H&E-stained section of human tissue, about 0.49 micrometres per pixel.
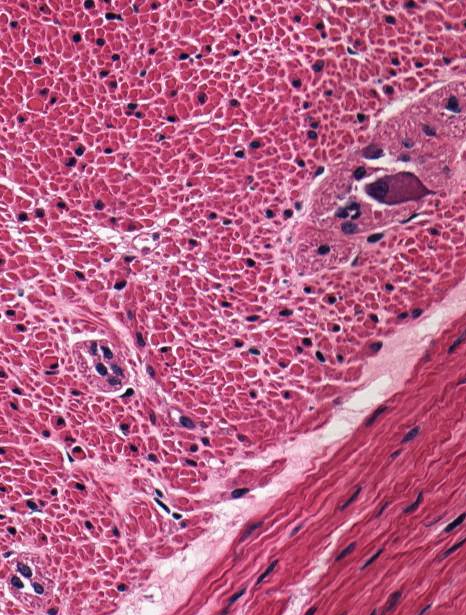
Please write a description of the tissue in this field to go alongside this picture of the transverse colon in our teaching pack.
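Lower right corner: smooth muscle cut lengthwise, fibres running lower left to upper right, nuclei elongated and cigar-shaped. Cross-cut muscle: nuclei are small dark round dots, in only some profiles. Near the upper right edge: a small paler cluster of large ganglion cells with abundant cytoplasm.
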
